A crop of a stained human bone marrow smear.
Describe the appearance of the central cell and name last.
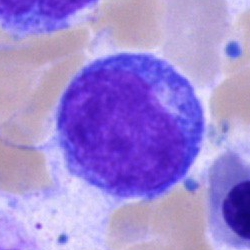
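Smooth and round, that's the outline here. The chromatin is fine and evenly stippled purple, with no coarse dark clumps. A narrow, deep blue rim of cytoplasm runs around the nucleus, and beside the nucleus at its upper right there's a pale clear zone. It's a blast.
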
